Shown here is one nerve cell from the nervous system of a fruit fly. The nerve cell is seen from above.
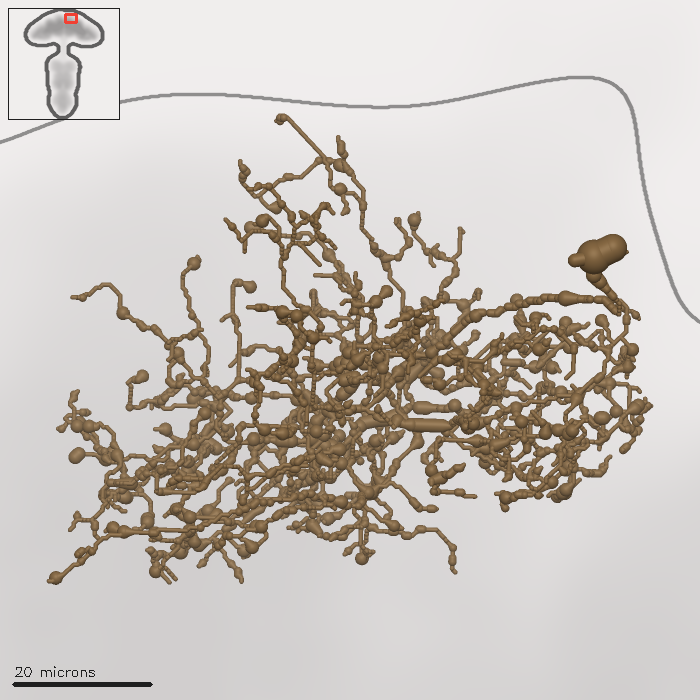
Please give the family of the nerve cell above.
hemilineage ALl1_dorsal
